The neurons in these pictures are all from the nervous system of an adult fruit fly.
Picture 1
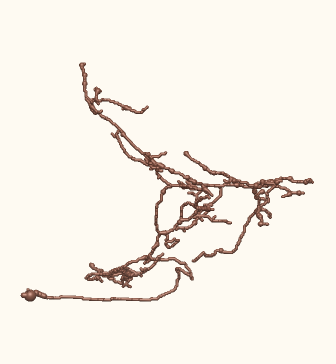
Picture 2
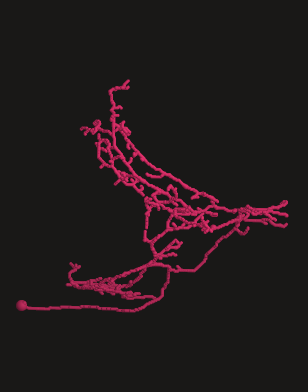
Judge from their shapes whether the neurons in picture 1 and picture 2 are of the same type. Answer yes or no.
yes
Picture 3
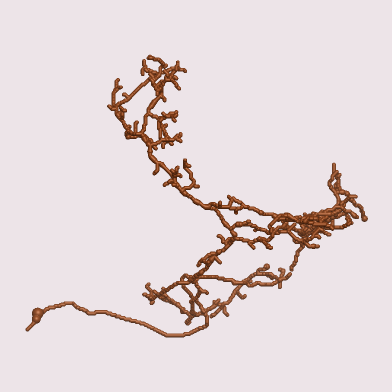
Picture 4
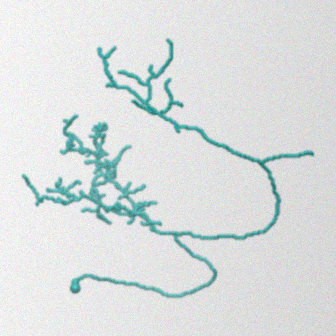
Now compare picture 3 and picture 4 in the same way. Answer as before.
no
